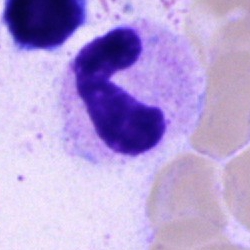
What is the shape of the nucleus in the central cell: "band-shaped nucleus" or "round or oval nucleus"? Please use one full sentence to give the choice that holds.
The nucleus takes the form of a curved band with no separate lobes.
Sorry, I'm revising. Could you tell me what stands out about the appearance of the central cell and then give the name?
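The cytoplasm is abundant and pale pinkish-lilac, with fine pinkish-violet granules scattered through it. The nucleus forms a curve whose open side faces to the right, and its chromatin is dark purple and densely condensed. This is a band neutrophil.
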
